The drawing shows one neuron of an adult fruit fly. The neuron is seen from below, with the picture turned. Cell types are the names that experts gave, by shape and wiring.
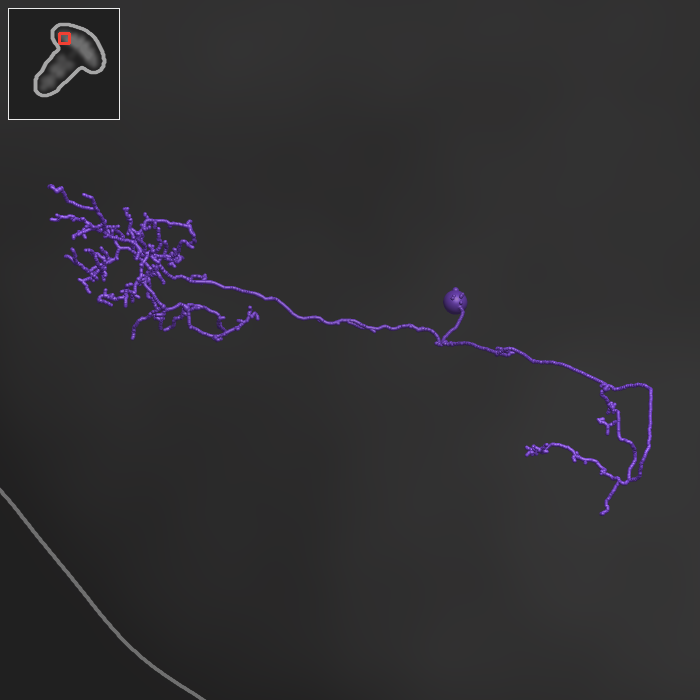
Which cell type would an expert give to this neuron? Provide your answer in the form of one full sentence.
This neuron falls under the cell type MeLo5.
